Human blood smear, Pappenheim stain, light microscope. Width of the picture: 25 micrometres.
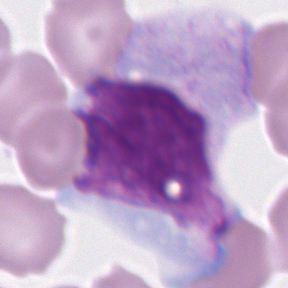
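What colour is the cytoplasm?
Pale greyish blue.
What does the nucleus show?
An irregular, angular outline with a jagged edge, chromatin staining dense dark purple, and no visible nucleoli.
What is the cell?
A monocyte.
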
